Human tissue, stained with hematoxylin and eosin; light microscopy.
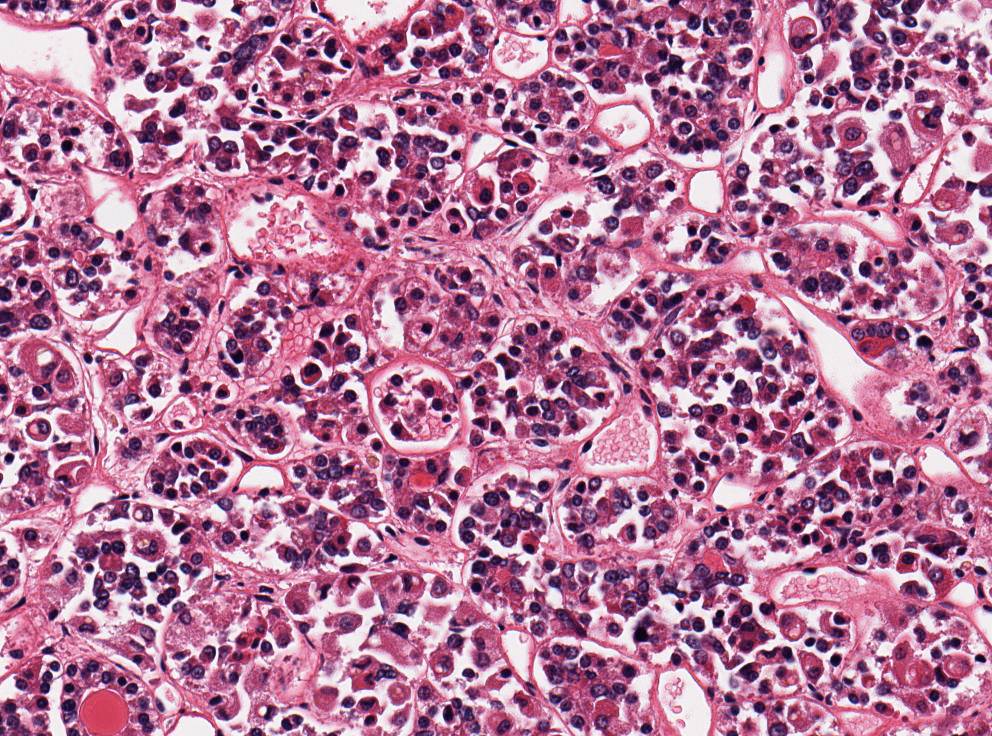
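Pituitary: rounded nests of cells fill the field, each outlined by a thin pink septum. Inside, cells with deep pink cytoplasm mix with pale-staining cells. Thin-walled channels holding red blood cells run between nests, as just right of centre. Stroma is scant; no fat cells.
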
